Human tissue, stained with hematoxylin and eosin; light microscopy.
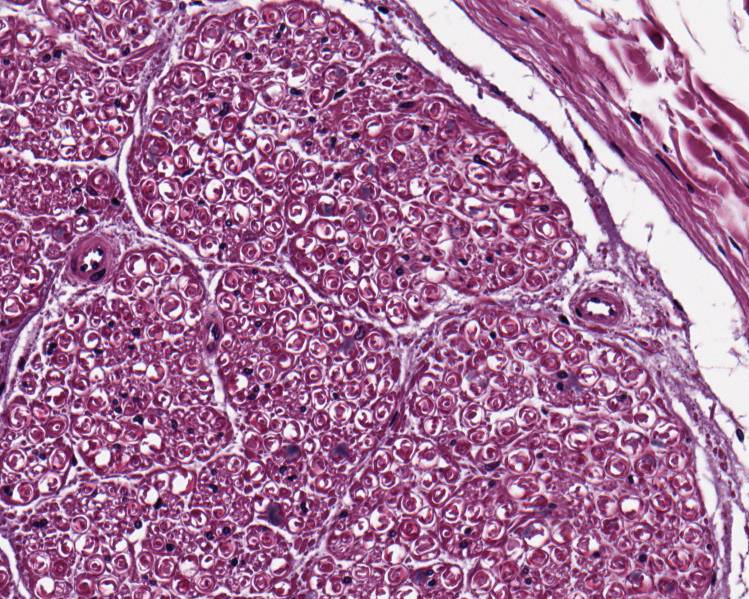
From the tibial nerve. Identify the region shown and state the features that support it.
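The field shows nerve fascicle. The deciding feature is the closely packed fibres cut across, each a round profile with a central pink axon inside a pale ring.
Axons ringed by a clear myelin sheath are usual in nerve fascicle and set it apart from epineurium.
Rounded bundles, separated by thin pale septa, fill the field, each outlined by a thin layer of pale pink fibrous tissue, with sparse small dark elongated nuclei among the fibres.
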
